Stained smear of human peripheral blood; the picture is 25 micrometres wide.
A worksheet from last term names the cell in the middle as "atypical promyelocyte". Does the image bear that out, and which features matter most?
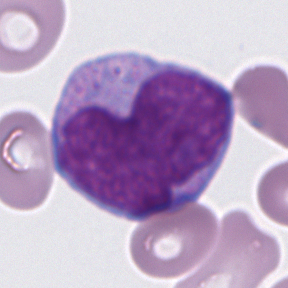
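Atypical promyelocyte: the name holds. Deciding feature: the nucleus, deeply notched in its upper edge, folded and kidney-like.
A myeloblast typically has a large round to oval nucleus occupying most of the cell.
The folded outline here counts against myeloblast. Granules: sparse, very fine, pinkish-purple, in pale greyish blue cytoplasm.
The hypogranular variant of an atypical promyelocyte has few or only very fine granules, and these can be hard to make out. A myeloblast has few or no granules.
Sparse fine granules therefore fit both names and do not decide. Other findings: cell about 16 micrometres across; nucleus about 70% of the cell's area; most cytoplasm in the upper left, above the notch; no distinct vacuoles; outline smooth, without surface projections.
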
